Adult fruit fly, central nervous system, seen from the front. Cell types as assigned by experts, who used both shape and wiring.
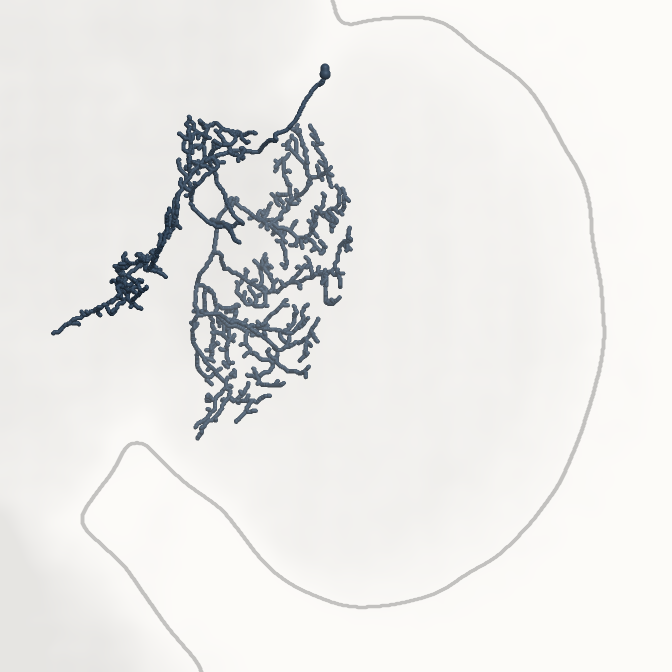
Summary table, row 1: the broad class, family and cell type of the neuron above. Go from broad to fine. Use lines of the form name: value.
broad class: visual projection neuron
family: LoVP
cell type: LoVP108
